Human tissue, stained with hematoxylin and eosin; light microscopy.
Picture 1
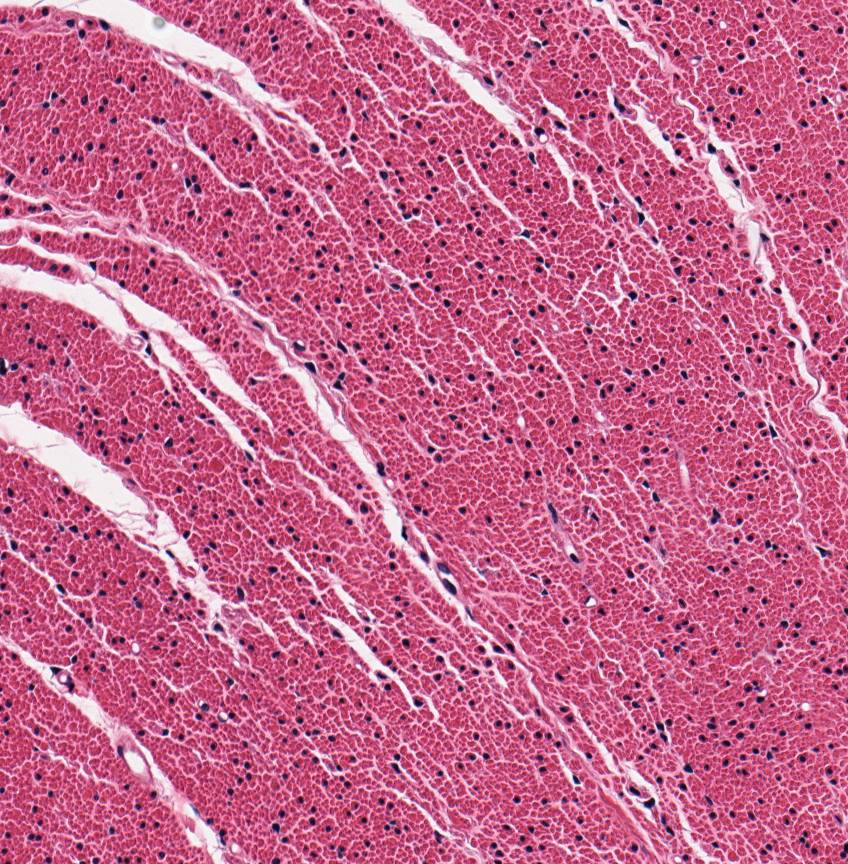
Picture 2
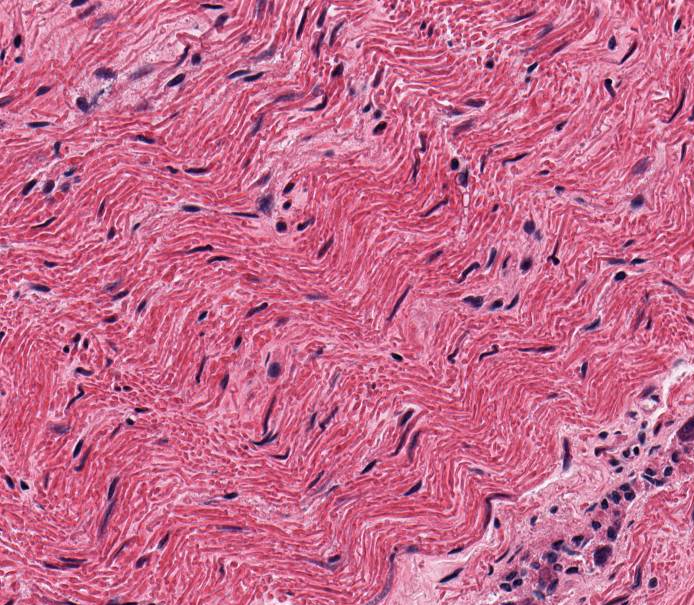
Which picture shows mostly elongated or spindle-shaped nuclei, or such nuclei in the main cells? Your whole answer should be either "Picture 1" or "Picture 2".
Picture 2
